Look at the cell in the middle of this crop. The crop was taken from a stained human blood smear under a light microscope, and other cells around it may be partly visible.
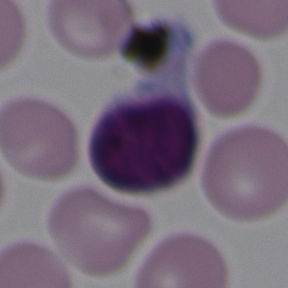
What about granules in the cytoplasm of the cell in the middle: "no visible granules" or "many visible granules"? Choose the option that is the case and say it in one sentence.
Its cytoplasm is free of any visible granules.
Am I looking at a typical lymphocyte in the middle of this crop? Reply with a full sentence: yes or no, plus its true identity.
Yes, as regards the cell in the middle, it is a typical lymphocyte.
